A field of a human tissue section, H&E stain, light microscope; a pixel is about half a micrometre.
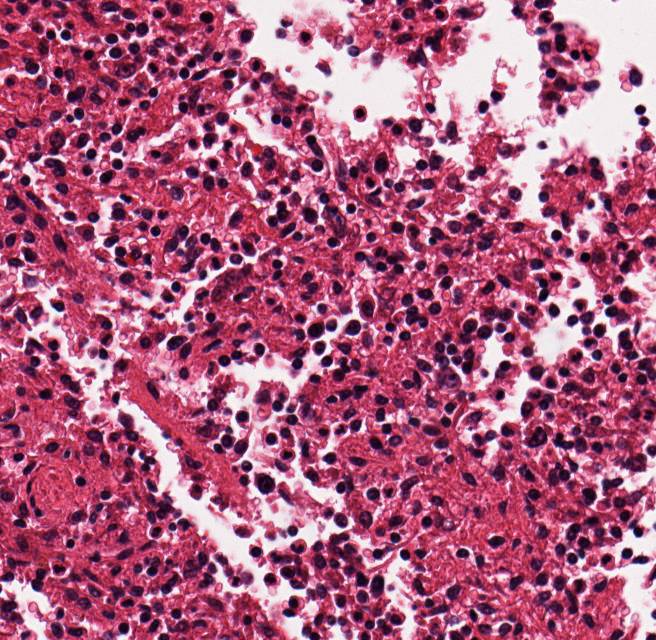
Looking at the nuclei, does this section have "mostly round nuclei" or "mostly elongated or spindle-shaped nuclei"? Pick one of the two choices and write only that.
Mostly round nuclei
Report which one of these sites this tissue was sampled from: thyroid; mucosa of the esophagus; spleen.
spleen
